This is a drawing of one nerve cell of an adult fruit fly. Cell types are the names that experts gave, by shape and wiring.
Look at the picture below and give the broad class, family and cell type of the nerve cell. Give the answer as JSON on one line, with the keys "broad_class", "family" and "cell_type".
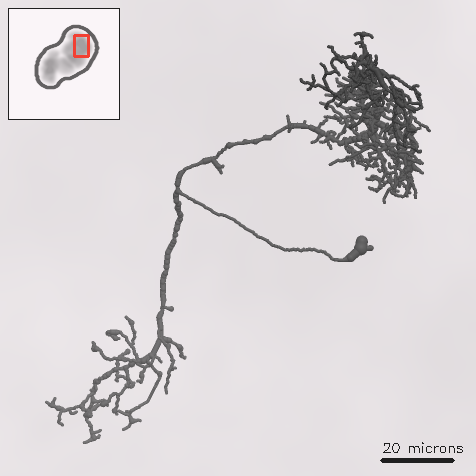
{"broad_class": "visual projection neuron", "family": "hemilineage VPNd1", "cell_type": "LPLC4"}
